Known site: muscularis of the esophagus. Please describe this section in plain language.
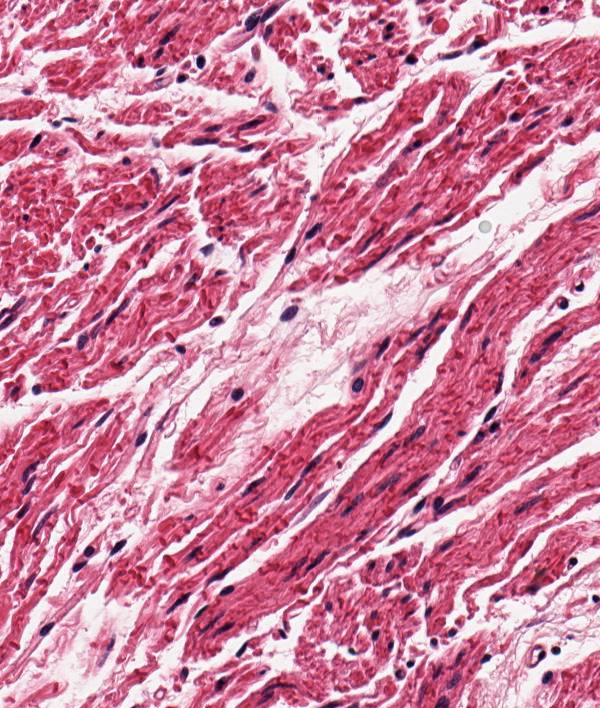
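Notice how most of the muscle fibres here run diagonally, lower left to upper right. Their cytoplasm is deep pink, with elongated, dark nuclei lying centrally. Now look near the upper left: a bundle cut across shows as a cluster of small pink profiles.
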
